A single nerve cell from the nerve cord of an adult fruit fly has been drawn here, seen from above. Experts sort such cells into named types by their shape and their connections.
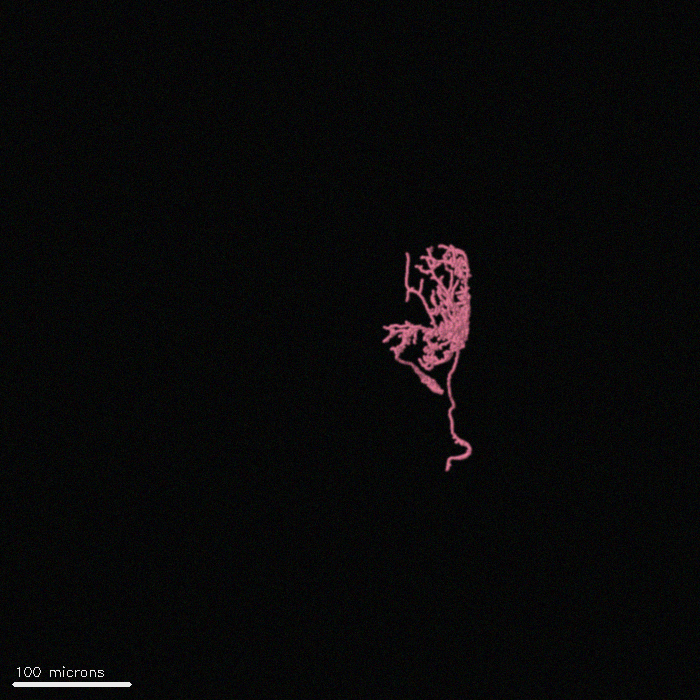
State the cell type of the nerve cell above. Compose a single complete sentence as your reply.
Of the cell type Sternal anterior rotator MN is this nerve cell.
